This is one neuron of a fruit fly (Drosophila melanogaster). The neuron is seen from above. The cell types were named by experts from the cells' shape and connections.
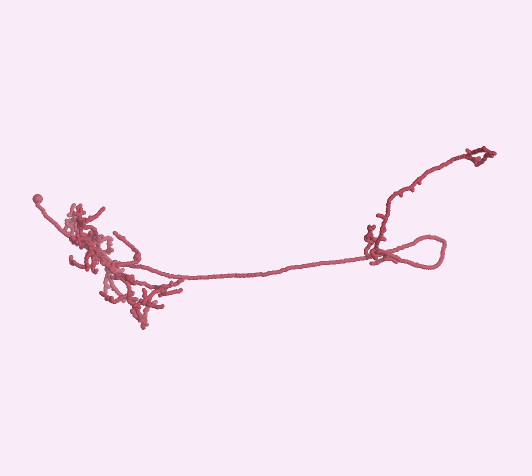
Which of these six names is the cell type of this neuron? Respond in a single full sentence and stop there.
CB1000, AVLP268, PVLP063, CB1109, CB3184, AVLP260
The neuron is of cell type PVLP063.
